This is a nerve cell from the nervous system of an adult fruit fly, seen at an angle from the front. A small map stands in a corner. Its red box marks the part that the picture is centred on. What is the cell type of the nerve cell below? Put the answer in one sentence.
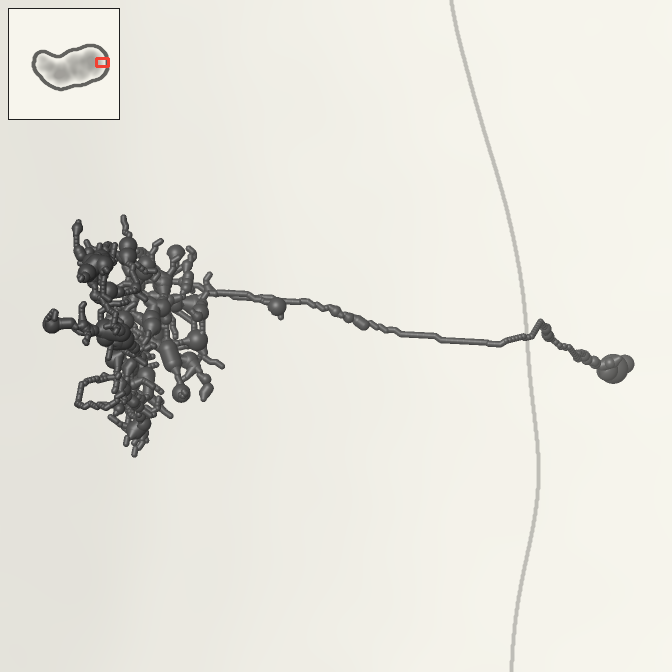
The cell type is Cm3.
